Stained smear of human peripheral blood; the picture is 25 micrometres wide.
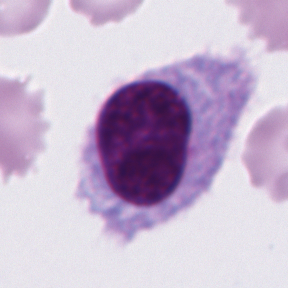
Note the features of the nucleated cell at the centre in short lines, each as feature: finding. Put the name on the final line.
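Outline: irregular, with frayed, ruffled edges
Size: about 17 by 12 micrometres
Cytoplasm: pale bluish-lilac, reaching farthest toward the upper right
Nucleus: oval, about 11 by 8 micrometres, off-centre toward the lower left
Name: hairy cell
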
